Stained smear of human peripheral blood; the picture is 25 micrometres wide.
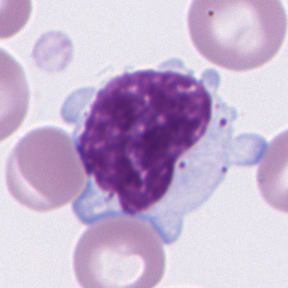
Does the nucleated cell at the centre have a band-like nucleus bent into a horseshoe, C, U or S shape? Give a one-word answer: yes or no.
No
